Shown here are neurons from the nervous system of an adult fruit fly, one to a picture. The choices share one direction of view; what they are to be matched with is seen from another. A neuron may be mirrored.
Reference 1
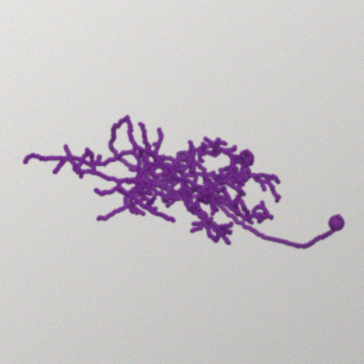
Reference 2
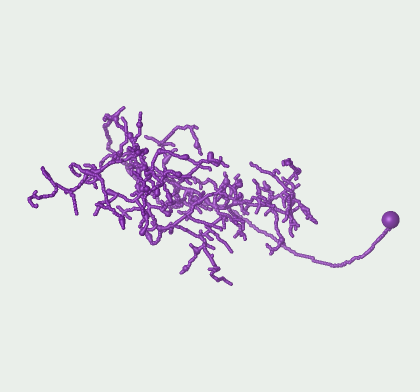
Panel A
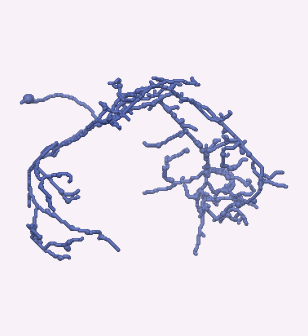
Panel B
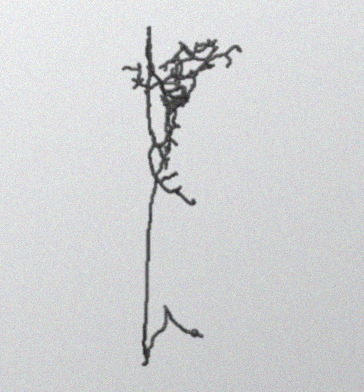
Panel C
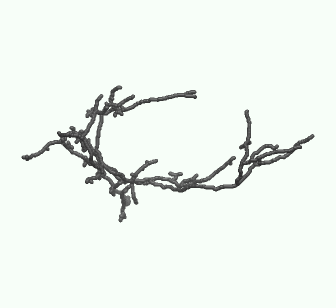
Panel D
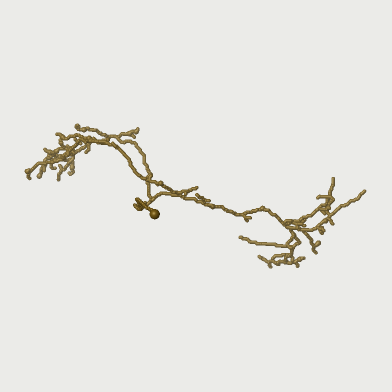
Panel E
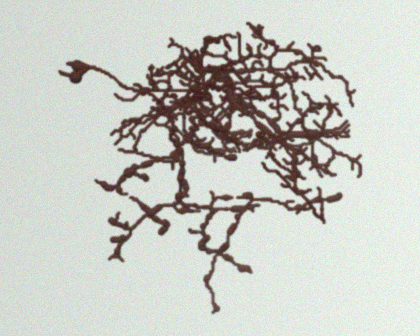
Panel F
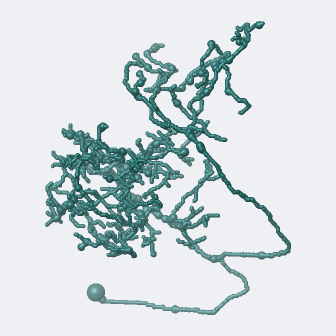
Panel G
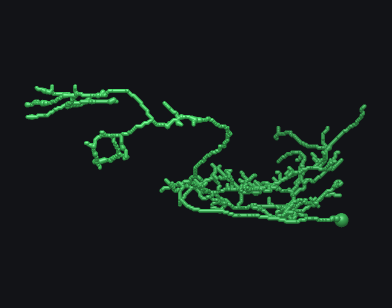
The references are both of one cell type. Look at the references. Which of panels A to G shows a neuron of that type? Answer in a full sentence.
The neuron in panel F is of the same cell type.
